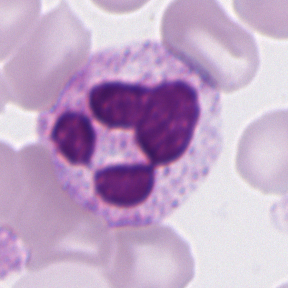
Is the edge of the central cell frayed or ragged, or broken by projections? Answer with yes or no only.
No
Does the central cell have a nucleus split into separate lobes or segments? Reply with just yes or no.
Yes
